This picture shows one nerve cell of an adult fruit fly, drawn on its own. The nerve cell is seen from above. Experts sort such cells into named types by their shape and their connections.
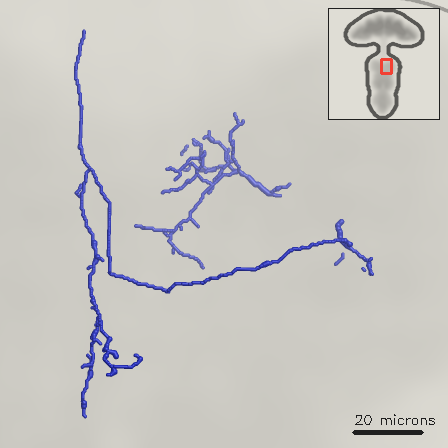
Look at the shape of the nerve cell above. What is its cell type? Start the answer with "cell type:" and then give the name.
cell type: AN14B012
